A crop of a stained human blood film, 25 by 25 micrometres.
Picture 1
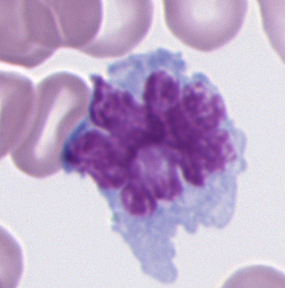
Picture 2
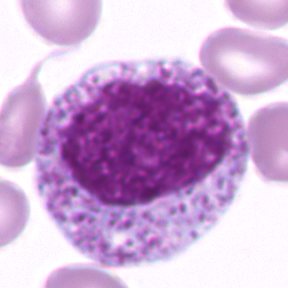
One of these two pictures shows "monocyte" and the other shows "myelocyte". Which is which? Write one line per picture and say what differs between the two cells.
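Picture 1 is a monocyte. No distinct granules are seen in the cytoplasm.
Picture 2 is a myelocyte. The cytoplasm is scattered throughout with many dark purple granules.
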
